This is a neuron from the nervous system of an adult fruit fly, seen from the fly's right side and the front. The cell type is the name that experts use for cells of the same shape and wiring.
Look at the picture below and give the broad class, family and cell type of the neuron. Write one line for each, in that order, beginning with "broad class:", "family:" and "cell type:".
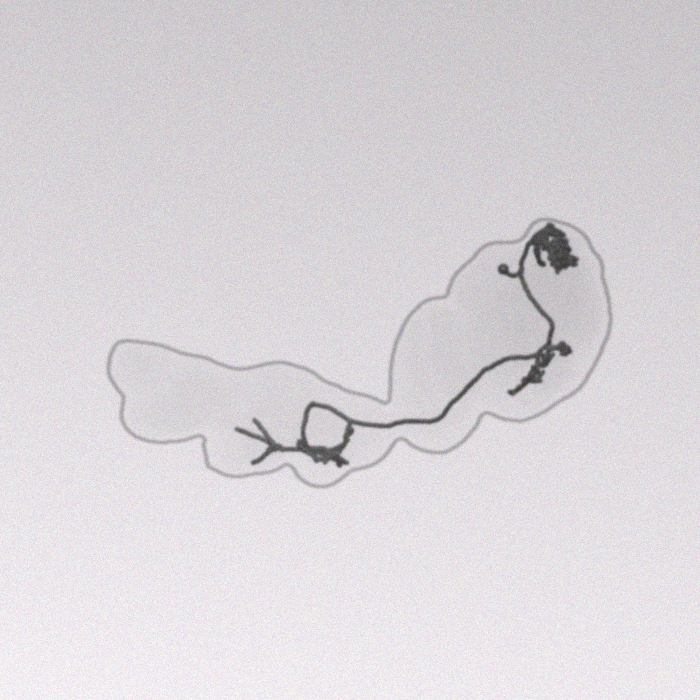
broad class: descending neuron
family: hemilineage DM2_central
cell type: DNpe041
